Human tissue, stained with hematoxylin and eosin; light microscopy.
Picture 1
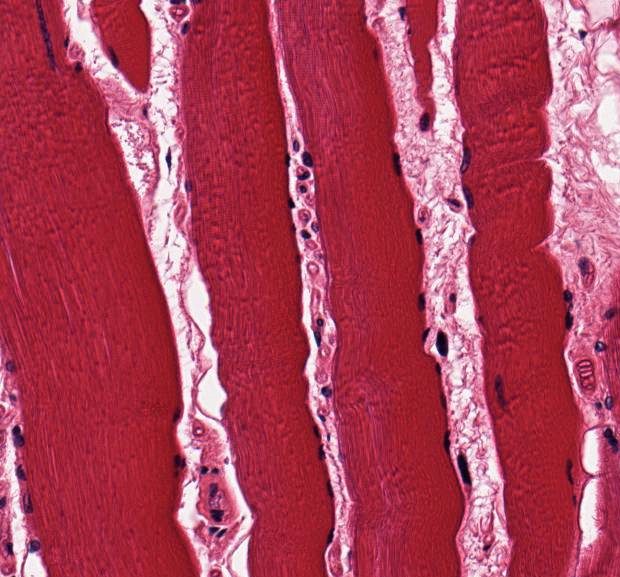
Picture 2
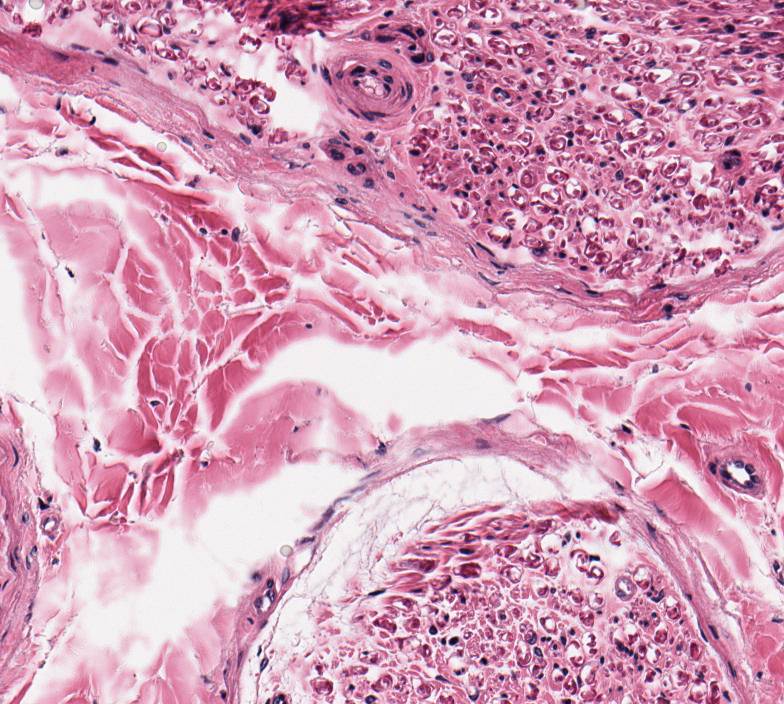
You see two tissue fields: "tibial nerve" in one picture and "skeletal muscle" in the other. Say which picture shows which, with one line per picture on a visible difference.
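Picture 1 is from the skeletal muscle. Long, broad muscle fibres run in parallel from the top to the bottom of the field.
Picture 2 is from the tibial nerve. Within both bundles the fibres are cut in cross section as small round profiles, many with a central pink dot inside a clear halo.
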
